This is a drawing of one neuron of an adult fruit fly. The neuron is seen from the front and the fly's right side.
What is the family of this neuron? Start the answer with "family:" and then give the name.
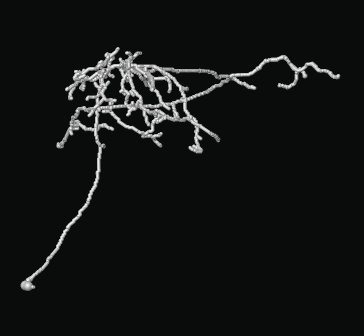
family: hemilineage 06A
